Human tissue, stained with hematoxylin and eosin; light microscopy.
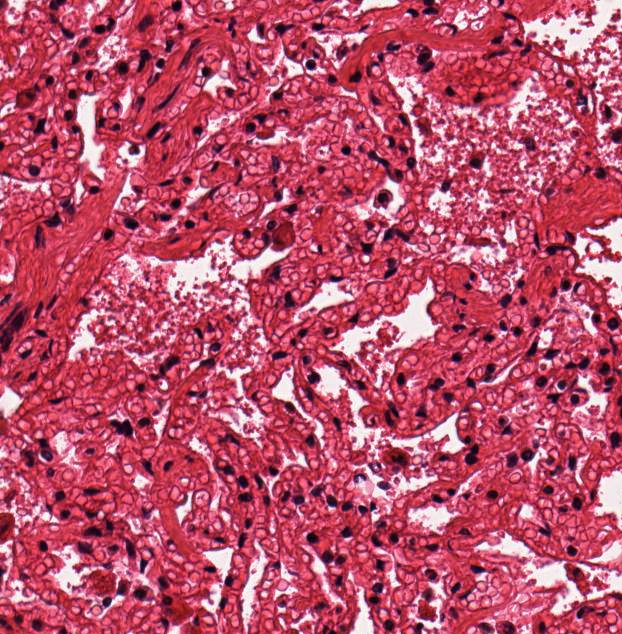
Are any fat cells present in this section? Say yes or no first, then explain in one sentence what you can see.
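No. No fat cells are present in the field.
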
